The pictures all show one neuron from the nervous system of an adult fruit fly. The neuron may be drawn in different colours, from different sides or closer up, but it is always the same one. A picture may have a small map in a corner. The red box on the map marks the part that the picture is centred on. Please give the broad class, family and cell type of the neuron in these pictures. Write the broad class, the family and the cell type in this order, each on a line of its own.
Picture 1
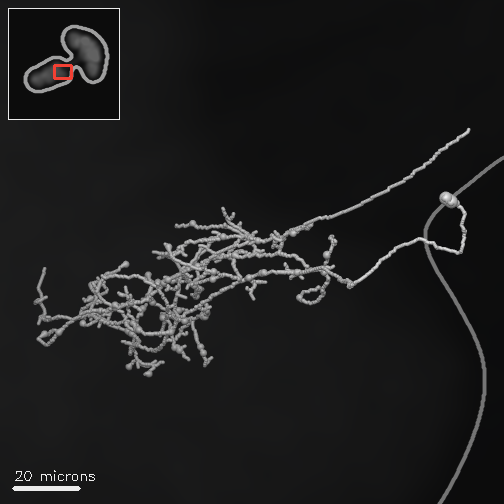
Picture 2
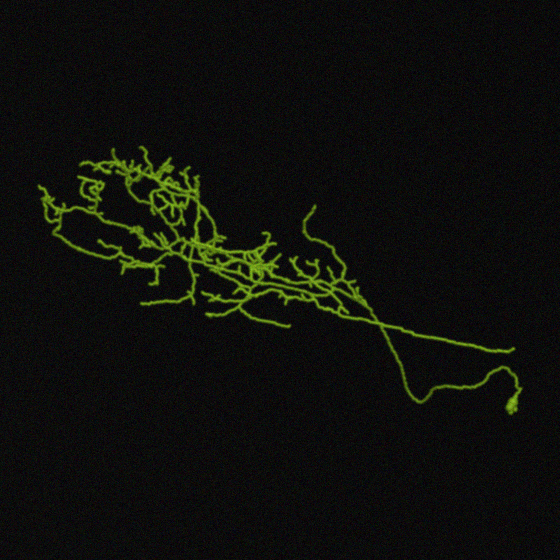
ascending neuron
hemilineage 16B
AN16B081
